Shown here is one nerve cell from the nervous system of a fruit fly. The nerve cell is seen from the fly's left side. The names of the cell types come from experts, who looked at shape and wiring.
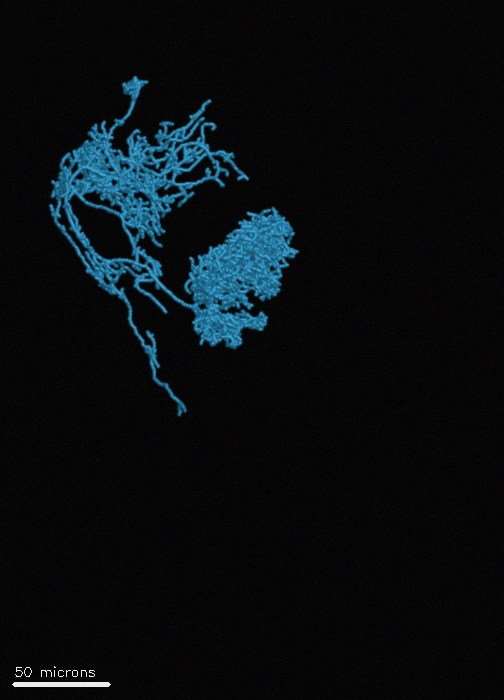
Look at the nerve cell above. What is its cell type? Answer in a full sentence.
The cell type is FB1H.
